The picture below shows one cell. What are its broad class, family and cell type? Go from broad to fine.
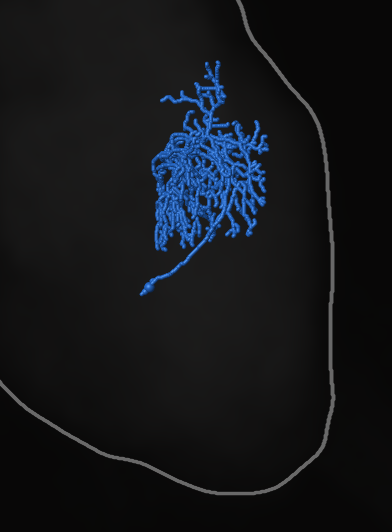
visual projection neuron; LoVP; LoVP46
